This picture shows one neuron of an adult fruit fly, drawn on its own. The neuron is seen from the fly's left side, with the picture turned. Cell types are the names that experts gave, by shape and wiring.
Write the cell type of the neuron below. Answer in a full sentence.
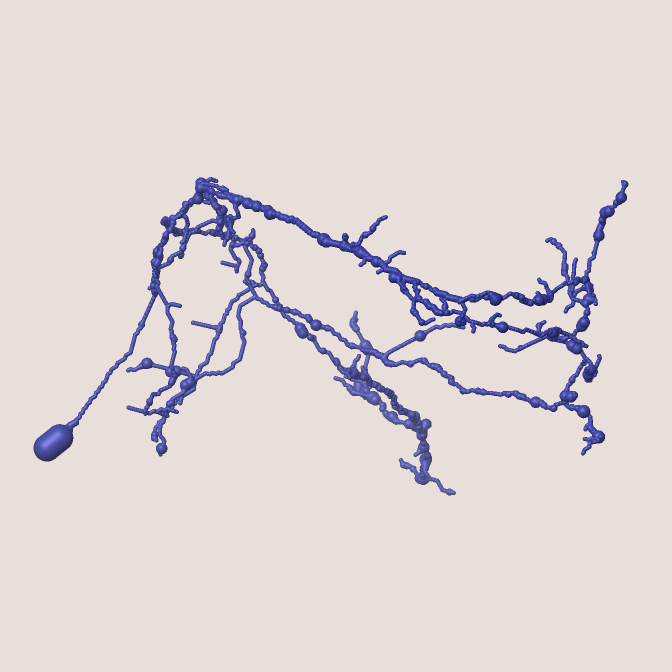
The cell type is SMP723m.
